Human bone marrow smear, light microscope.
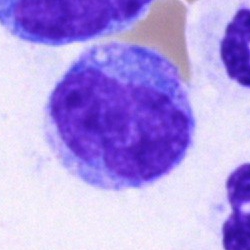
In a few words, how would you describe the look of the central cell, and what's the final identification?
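Most of the cell is taken up by the nucleus. It forms a single mass and is not divided into separate lobes. Its chromatin appears finely textured rather than coarsely clumped. Blue staining marks the cytoplasm. The cell is a monocyte.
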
